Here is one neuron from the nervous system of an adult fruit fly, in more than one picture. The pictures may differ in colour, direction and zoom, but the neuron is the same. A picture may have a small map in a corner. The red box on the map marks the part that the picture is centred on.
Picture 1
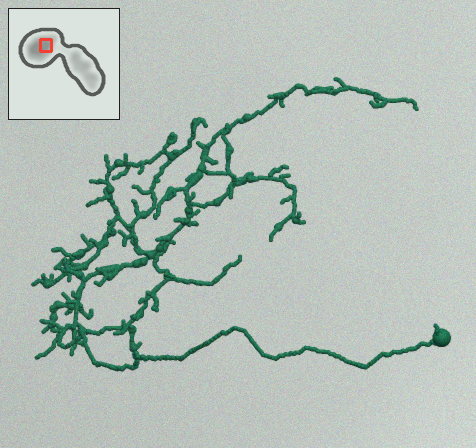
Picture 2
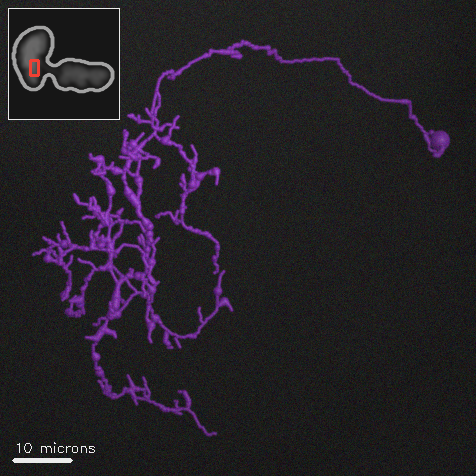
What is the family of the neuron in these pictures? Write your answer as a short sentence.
The family is Li.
